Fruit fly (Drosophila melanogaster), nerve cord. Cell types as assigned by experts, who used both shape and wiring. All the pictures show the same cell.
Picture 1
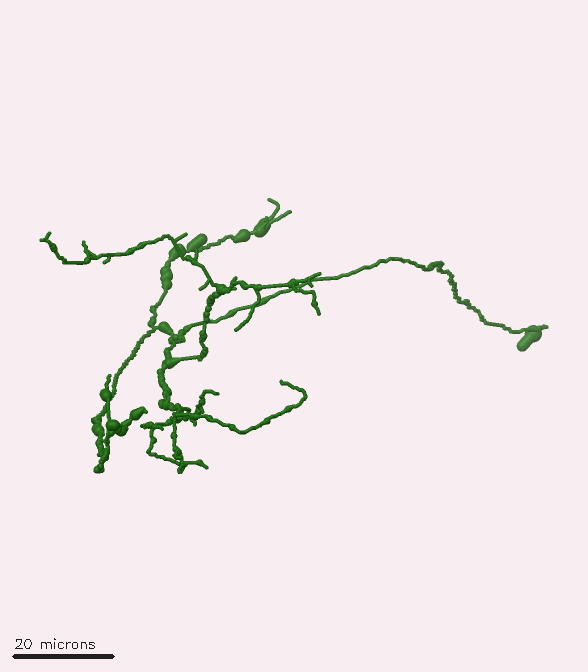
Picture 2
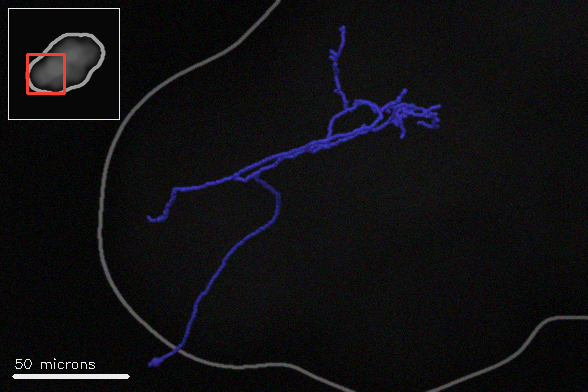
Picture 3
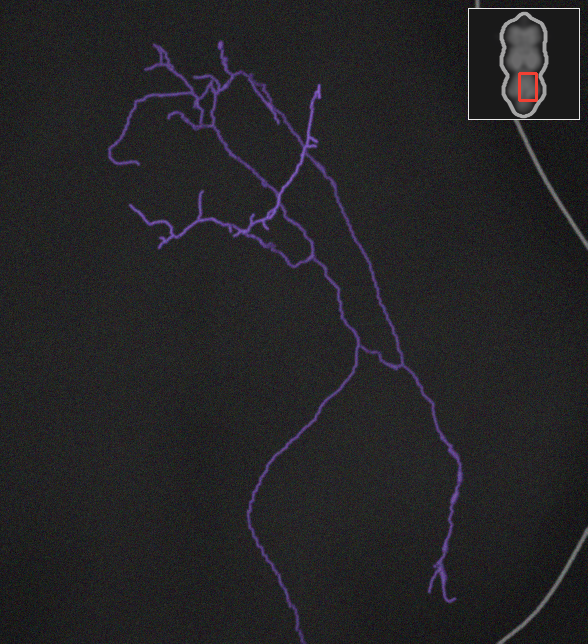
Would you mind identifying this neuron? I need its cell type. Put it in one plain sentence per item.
The cell type is IN21A093.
